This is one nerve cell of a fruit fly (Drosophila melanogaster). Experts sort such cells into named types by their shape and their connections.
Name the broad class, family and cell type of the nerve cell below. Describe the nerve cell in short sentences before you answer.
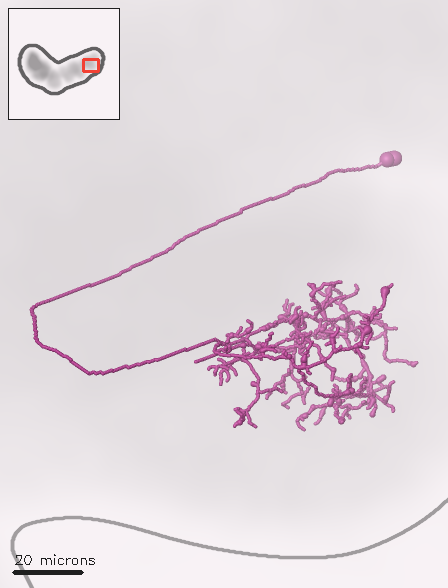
The cell body can be seen at the upper right of the picture. By the scale bar it is about 110 microns wide in this view. Dozens of branch ends can be seen. This is a nerve-cord intrinsic neuron. Its family is hemilineage 12B. The cell type is IN12B049.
